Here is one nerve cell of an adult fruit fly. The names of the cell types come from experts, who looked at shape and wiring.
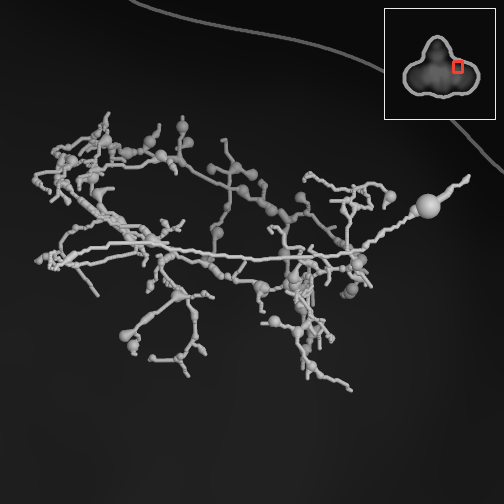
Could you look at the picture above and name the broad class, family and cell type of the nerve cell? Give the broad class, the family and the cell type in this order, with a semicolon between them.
central-brain intrinsic neuron; hemilineage SLPp&v1_posterior; LHPV4b4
